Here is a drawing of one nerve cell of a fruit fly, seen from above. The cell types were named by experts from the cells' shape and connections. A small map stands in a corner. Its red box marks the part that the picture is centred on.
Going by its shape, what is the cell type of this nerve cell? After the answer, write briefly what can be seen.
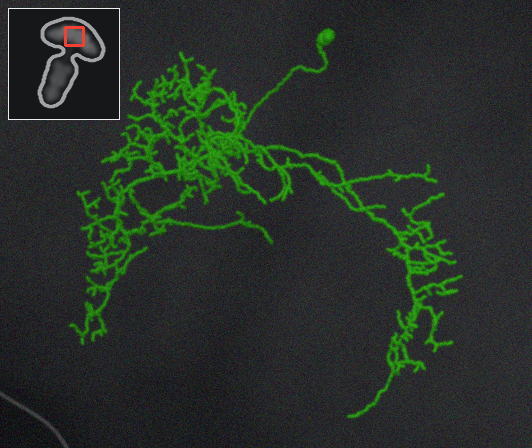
It is of cell type GNG201. Its broad class is central-brain intrinsic neuron. It lies in the brain. The picture shows more than a hundred branch ends.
